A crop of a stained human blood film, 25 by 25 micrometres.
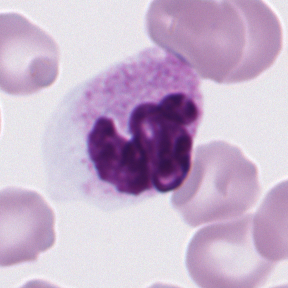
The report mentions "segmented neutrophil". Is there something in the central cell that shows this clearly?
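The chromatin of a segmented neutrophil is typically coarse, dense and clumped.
In this cell the chromatin is dark purple and coarsely clumped, in keeping with a segmented neutrophil.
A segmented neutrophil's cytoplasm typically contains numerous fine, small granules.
Here the cytoplasm holds many fine pink-violet granules, which also agrees. The cytoplasm is plentiful and pale pinkish-lilac. The nucleus lies off-centre, toward the right side of the cell.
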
